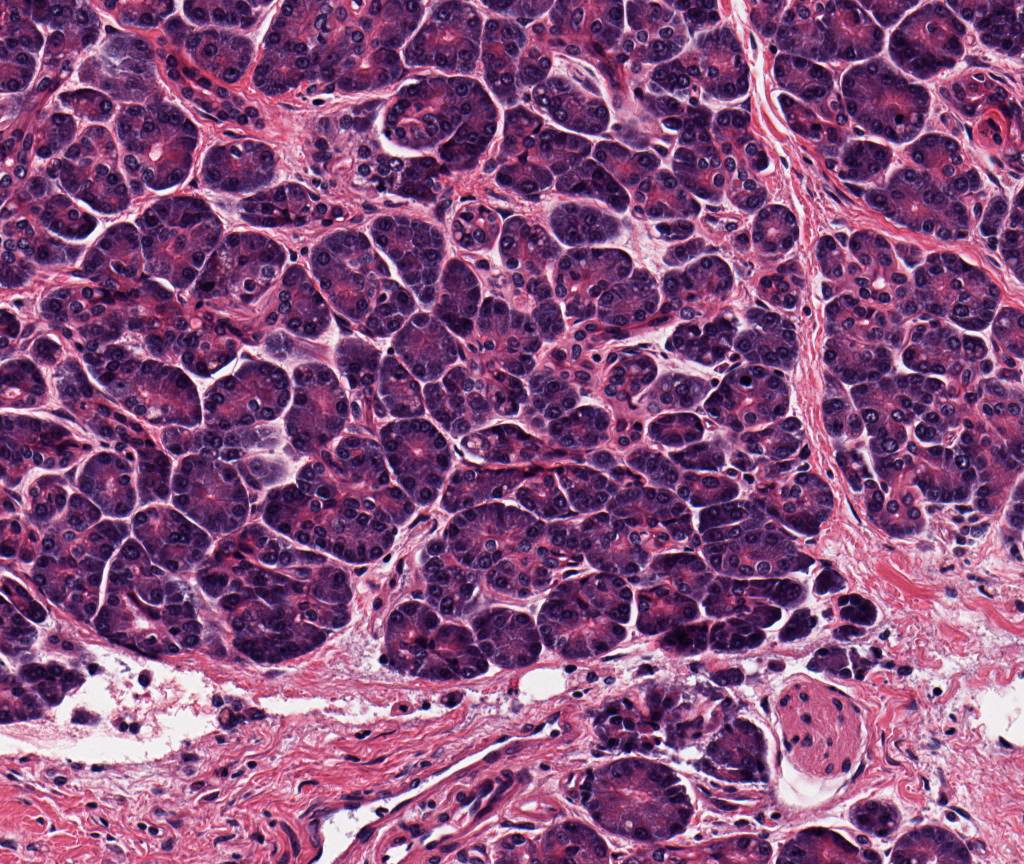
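Pancreas: closely packed acini, grouped into lobules separated by pink fibrous septa, fill the field. Look at one acinar cell: its round nucleus sits toward the base, the basal cytoplasm is dark purple, and the apex facing the acinar centre is pink and granular. The acinar lumina are tiny, so you will barely see them.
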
